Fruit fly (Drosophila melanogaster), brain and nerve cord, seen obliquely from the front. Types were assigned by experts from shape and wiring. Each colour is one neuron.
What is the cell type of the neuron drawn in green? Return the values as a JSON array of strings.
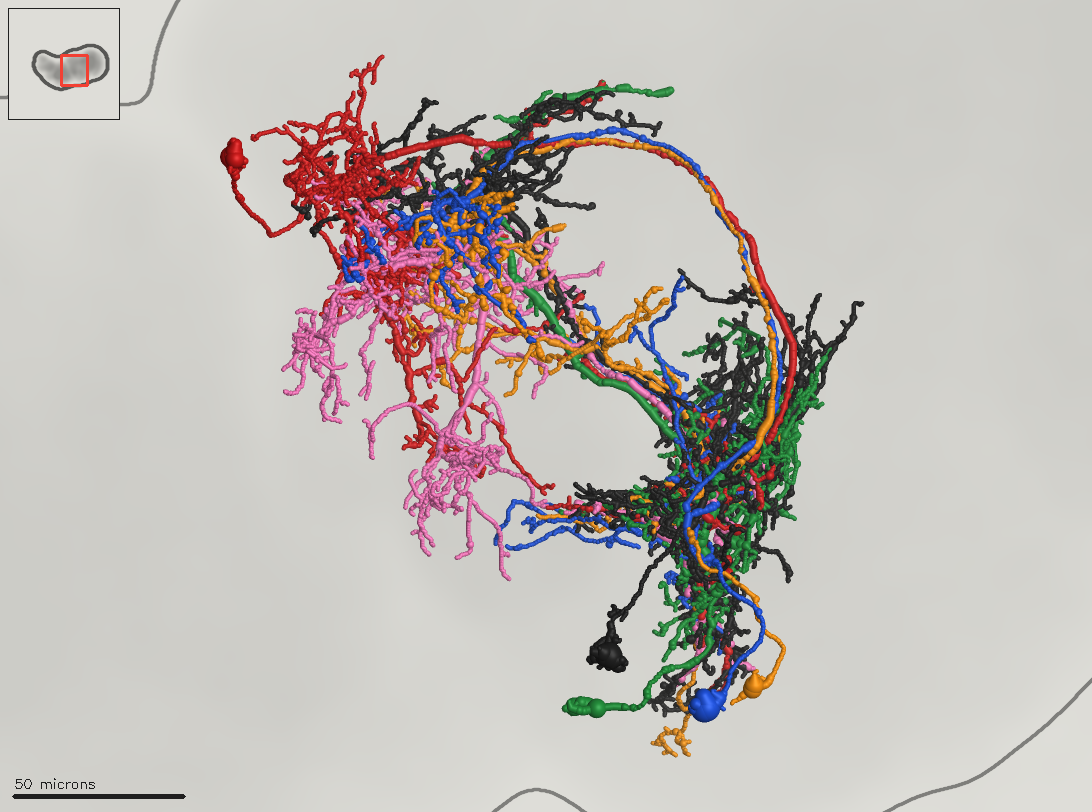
["CB0629"]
